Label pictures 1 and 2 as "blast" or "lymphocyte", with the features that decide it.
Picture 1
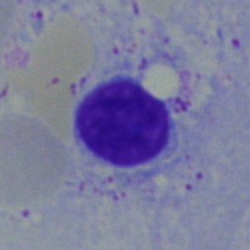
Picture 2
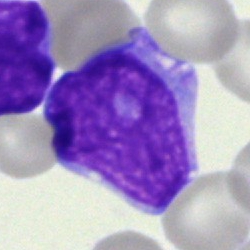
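Picture 2 holds the blast, picture 1 the lymphocyte. Their outlines differ: the lymphocyte is round, while the blast is angular and polygonal, its sides flattened where red cells press against it. In the blast the chromatin is finely dispersed and evenly stippled rather than coarsely clumped; in the lymphocyte it stains deep purple.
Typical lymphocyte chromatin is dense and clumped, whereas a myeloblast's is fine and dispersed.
The blast also shows one pale, rounded nucleolus near the centre of its nucleus. In both cells the cytoplasm is pale blue and forms only a thin rim, in the blast widest along the upper right edge.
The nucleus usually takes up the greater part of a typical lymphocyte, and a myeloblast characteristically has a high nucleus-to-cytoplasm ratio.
In the blast the nucleus fills most of the cell, and no granules are seen in its cytoplasm. The lymphocyte has a round clear space at the upper right edge of its nucleus.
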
